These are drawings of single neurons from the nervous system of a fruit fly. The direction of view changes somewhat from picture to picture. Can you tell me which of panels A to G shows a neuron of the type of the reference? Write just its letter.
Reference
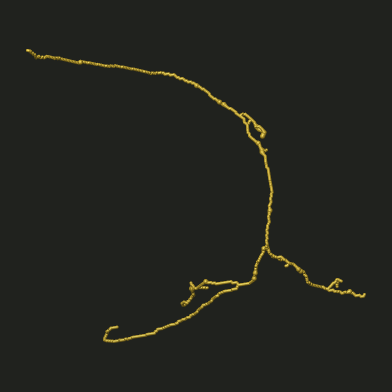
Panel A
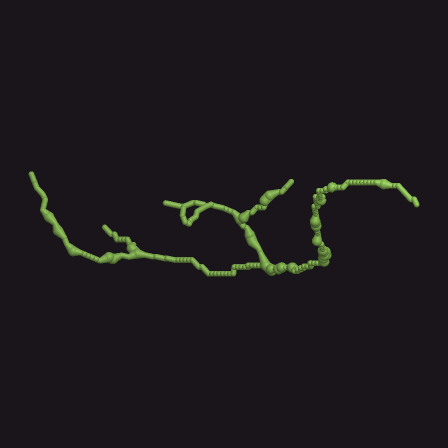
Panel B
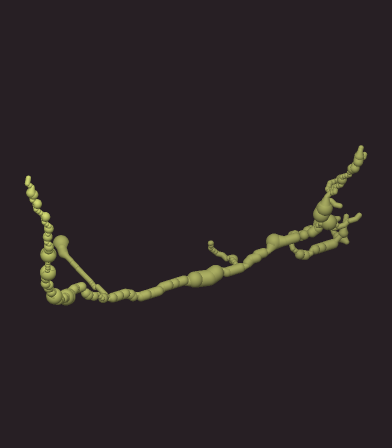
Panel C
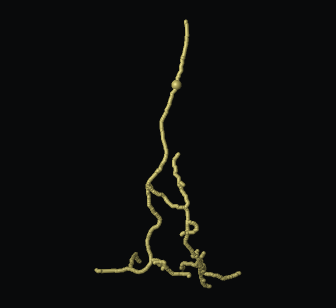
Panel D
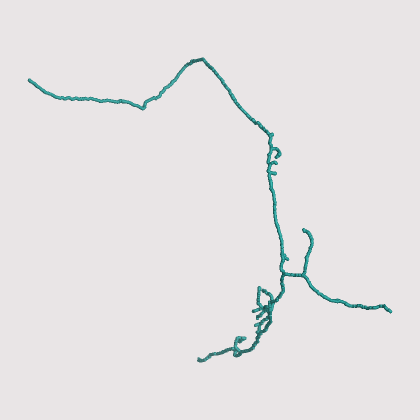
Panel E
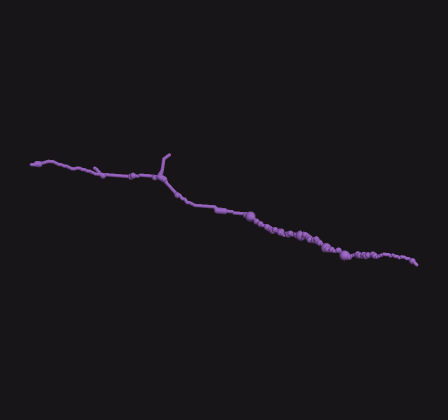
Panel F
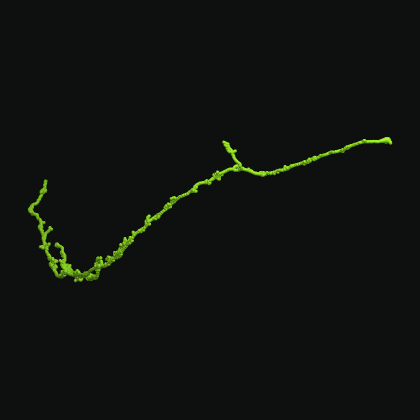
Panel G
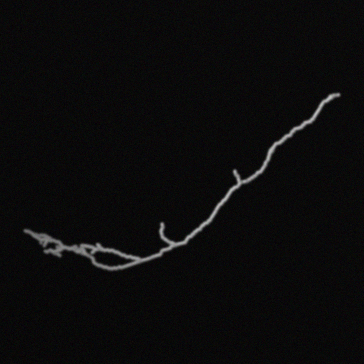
D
